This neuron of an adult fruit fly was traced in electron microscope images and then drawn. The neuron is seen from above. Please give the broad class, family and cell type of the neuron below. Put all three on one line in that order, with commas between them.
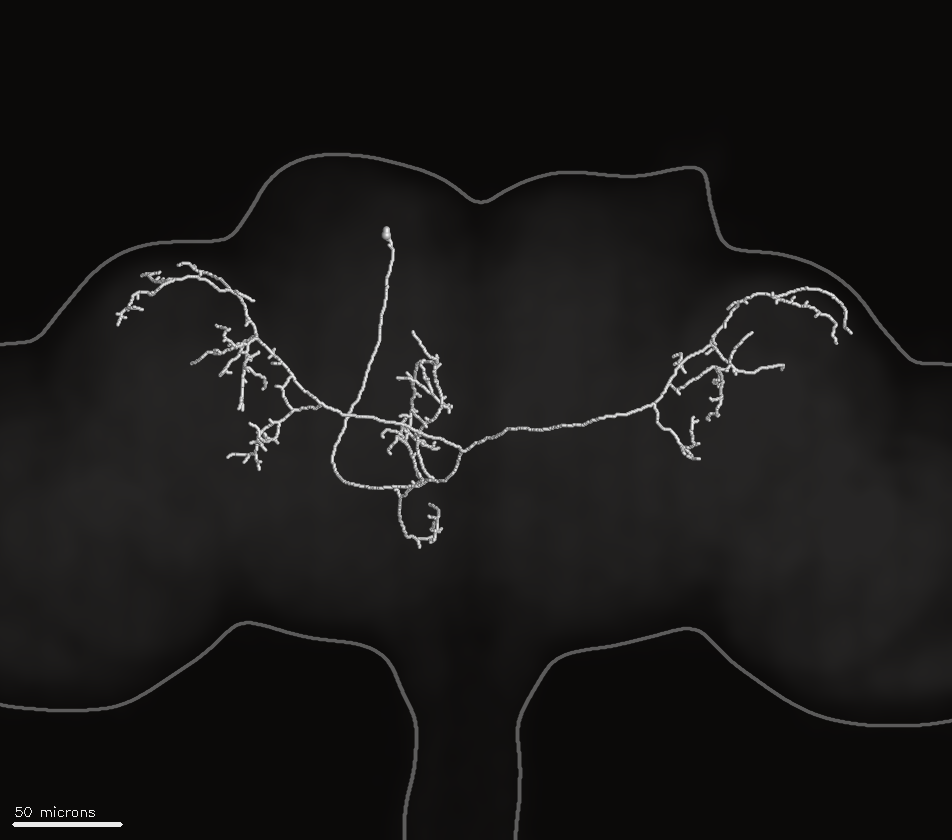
central-brain intrinsic neuron, hemilineage PSa1, AVLP462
